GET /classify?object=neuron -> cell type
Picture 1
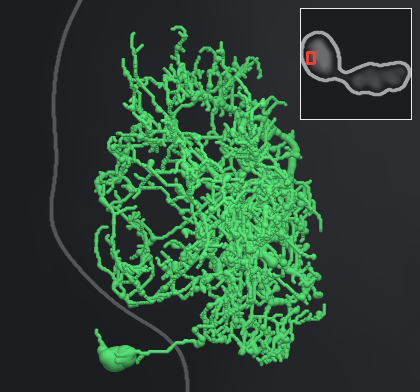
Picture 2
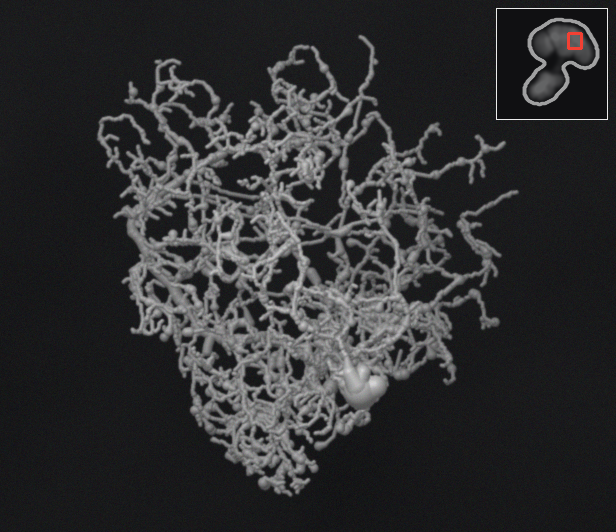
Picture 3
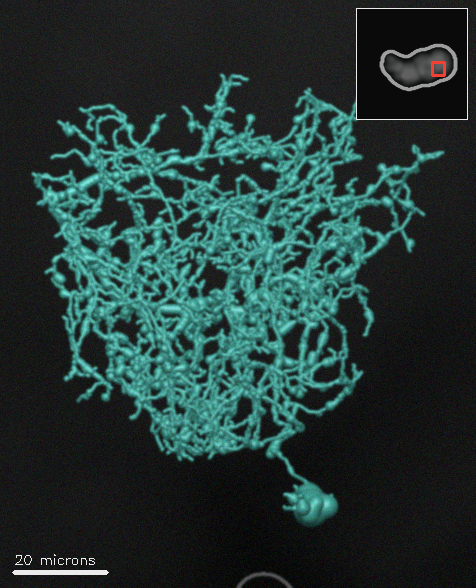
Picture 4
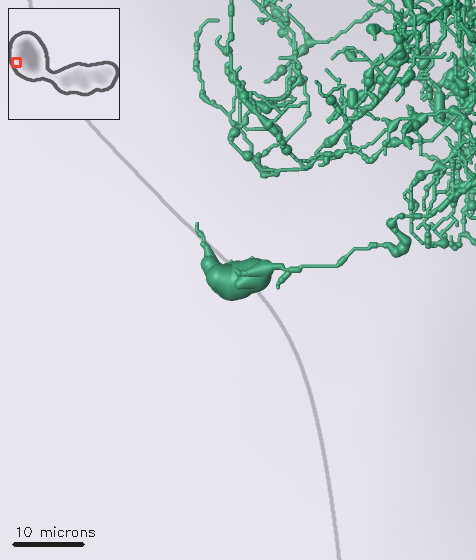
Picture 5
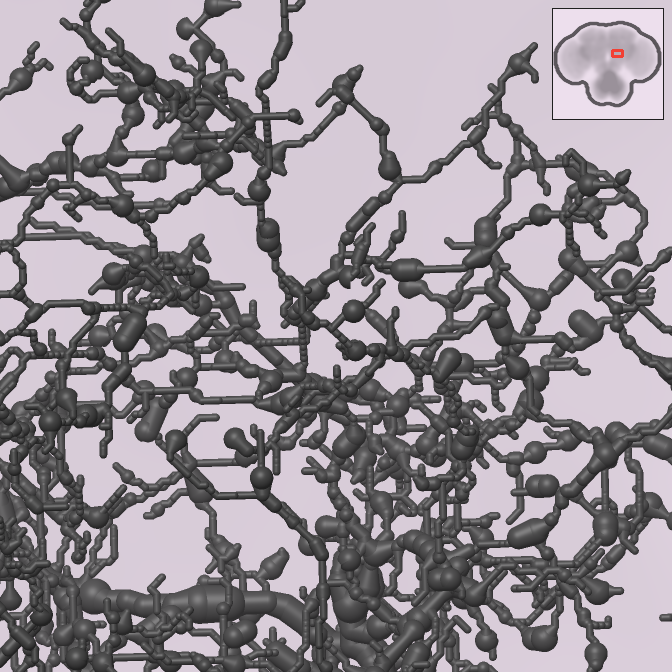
vLN24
